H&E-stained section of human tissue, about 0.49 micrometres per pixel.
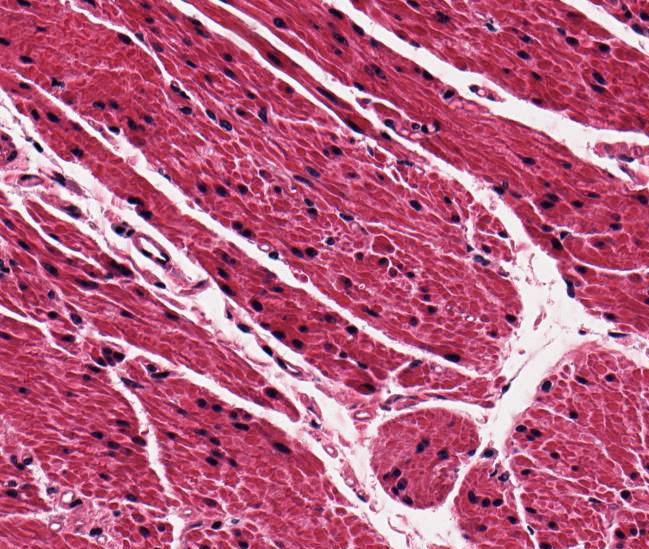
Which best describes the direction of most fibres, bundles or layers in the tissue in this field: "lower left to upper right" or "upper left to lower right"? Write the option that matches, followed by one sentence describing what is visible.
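Upper left to lower right. Muscle fibres run in bundles diagonally from upper left to lower right across most of the field.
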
